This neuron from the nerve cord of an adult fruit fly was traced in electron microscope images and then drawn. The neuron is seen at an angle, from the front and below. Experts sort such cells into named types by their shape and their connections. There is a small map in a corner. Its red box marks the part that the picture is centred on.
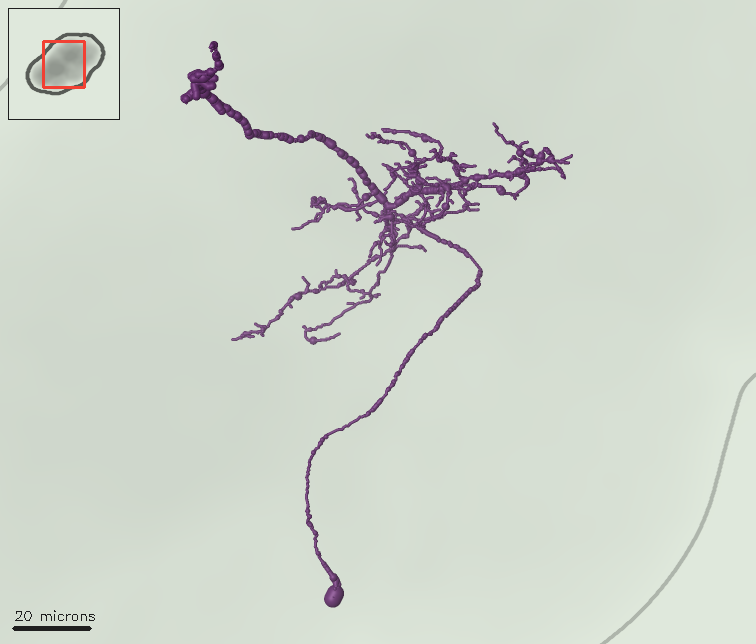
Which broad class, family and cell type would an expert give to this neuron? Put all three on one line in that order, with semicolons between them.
nerve-cord intrinsic neuron; hemilineage 06A; IN06A044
